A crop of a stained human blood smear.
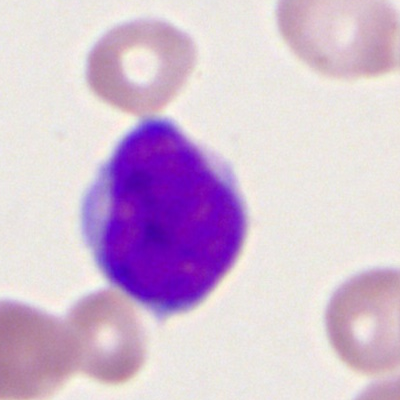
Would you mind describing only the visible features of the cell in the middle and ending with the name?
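Single unlobed nucleus filling most of the cell. Chromatin finely textured rather than coarsely clumped. Cytoplasm a thin pale greyish-blue rim, widest on the left side. A myeloblast.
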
